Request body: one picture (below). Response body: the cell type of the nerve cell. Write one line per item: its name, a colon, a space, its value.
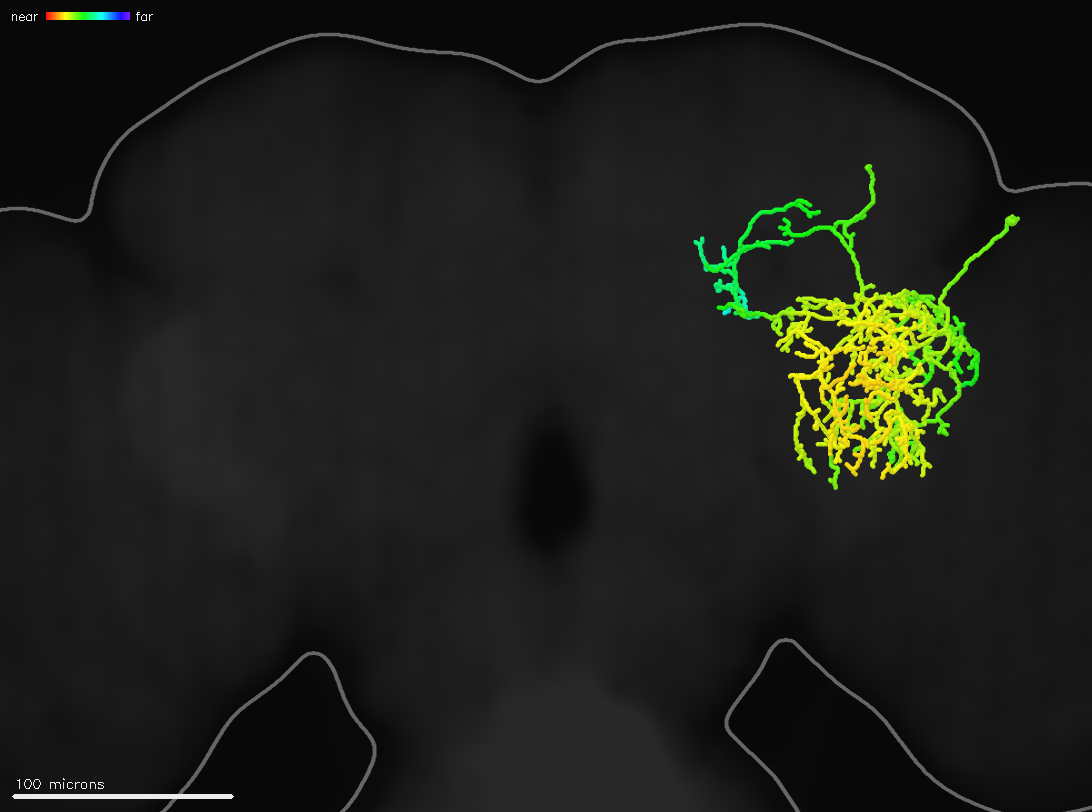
cell type: AVLP417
